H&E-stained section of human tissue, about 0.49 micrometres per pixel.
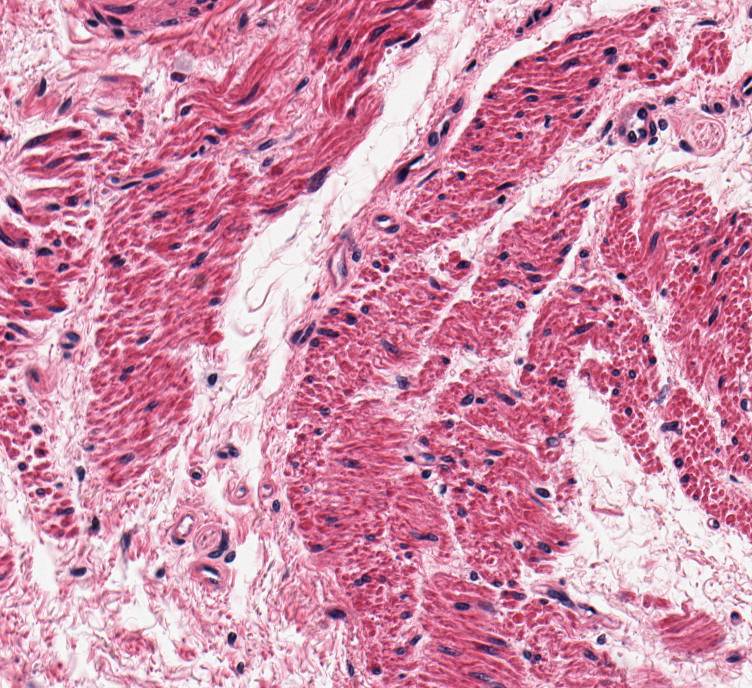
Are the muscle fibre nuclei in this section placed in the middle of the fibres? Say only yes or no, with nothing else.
Yes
